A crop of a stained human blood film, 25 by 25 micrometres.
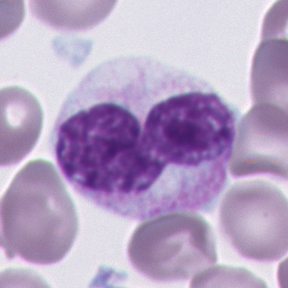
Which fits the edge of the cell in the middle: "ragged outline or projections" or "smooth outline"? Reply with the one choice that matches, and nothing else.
Smooth outline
